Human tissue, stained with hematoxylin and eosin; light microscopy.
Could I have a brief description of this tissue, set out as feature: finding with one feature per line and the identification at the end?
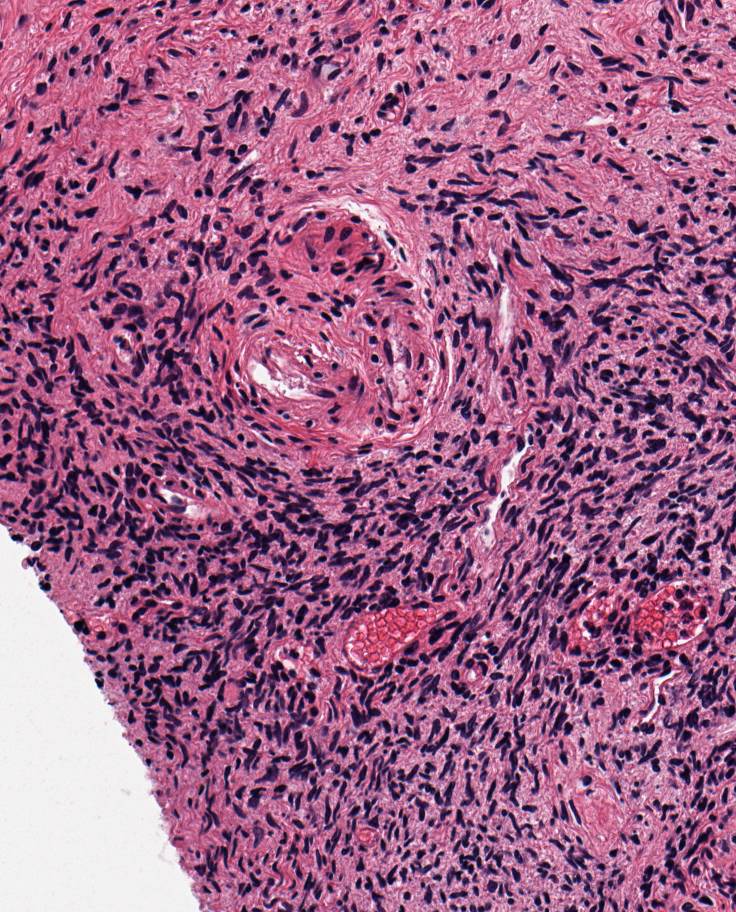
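Density: lower half more crowded with nuclei; upper half more pink collagen between cells
Stromal nuclei: dark, elongated to oval; scant cytoplasm
Top centre: rounded structure of concentric pink collagen enclosing small slit-like spaces, spindle cells wrapped around
Vessels: thin-walled, packed with red blood cells, lower middle and lower right
Tissue: ovary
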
